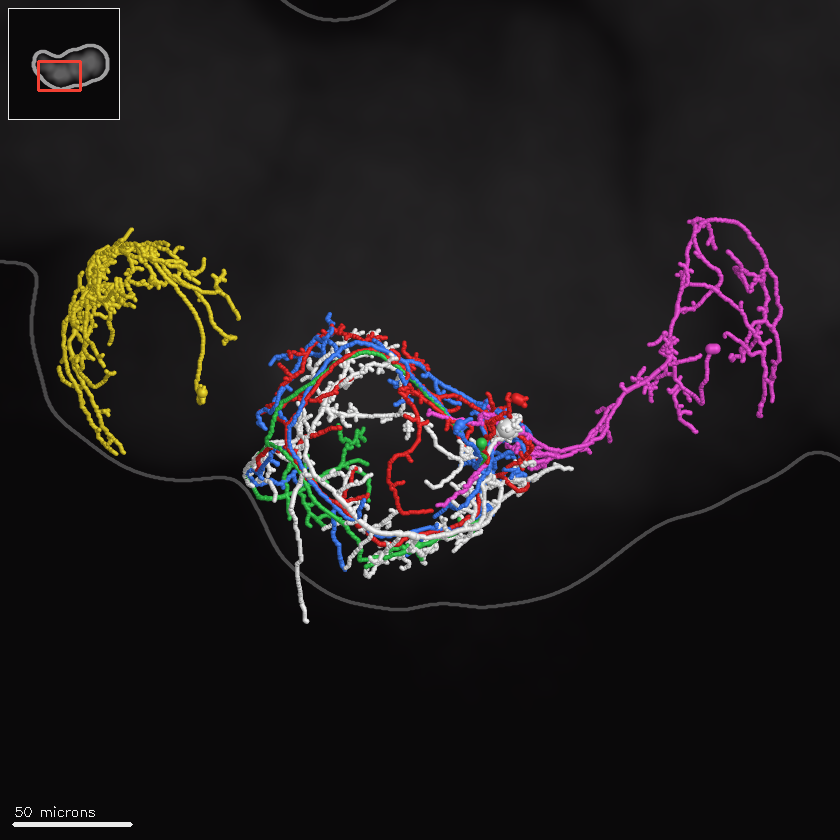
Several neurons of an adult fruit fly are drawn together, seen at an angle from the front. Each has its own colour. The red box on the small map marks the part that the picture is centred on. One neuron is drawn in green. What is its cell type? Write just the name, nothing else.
IN08A041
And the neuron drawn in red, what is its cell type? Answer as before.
IN08A036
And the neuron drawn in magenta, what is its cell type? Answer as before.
IN16B058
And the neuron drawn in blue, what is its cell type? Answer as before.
IN08A025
